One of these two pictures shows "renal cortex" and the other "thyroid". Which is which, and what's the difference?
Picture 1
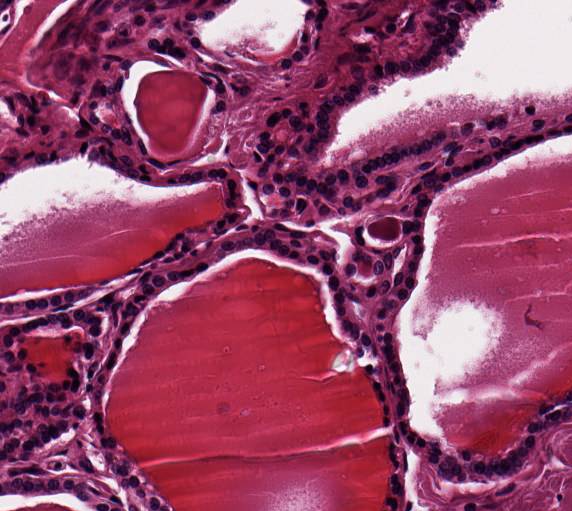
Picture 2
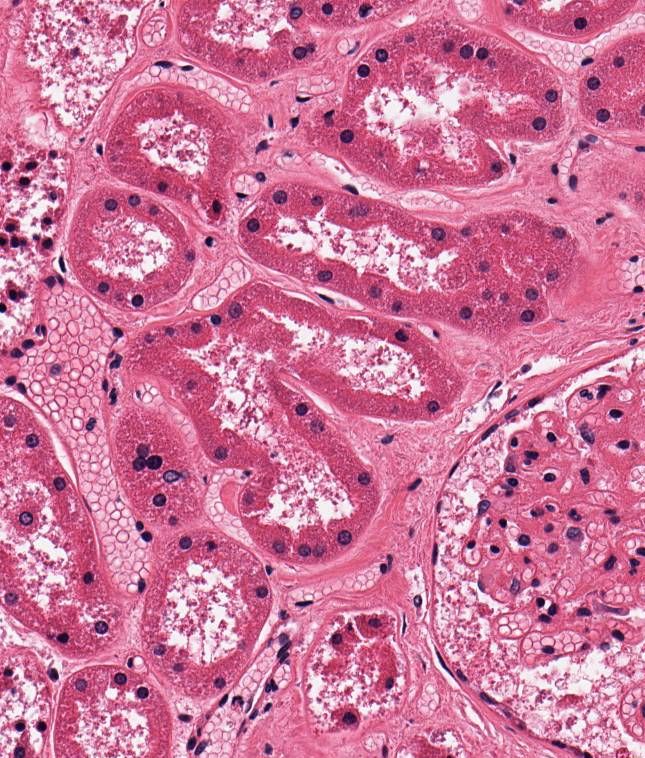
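Thyroid, picture 1; renal cortex, picture 2. Picture 1: follicles of dense, homogeneous, deep pink colloid, each lined by a single layer of flattened to low cuboidal epithelial cells. Lining nuclei small, round, dark-staining, uniform in size. Small round colloid-filled follicle at upper left, between larger follicles. Picture 2: closely packed tubules, cut both across and lengthwise, fill most of the field; glomerulus at the lower right edge. Tubules lined by a single cell layer with abundant, deeply eosinophilic, granular cytoplasm; nuclei round, dark, toward the basal side. Lumens contain fluffy pale pink material riddled with small white spaces.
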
